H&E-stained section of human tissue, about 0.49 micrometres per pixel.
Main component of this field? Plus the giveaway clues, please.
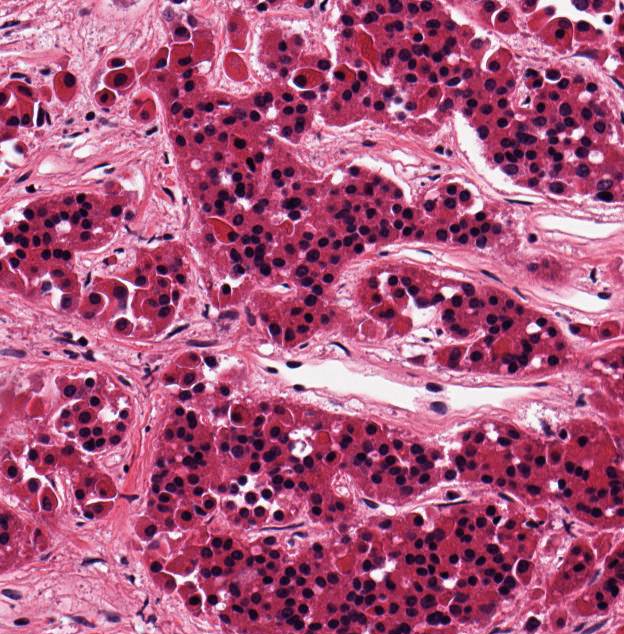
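Pars distalis of the pituitary. Solid nests and lobules throughout, divided by bands of fibrous stroma: pale pink collagen with scattered spindle-shaped nuclei. Nest cells: abundant, deeply eosinophilic cytoplasm; round, dark, fairly uniform nuclei.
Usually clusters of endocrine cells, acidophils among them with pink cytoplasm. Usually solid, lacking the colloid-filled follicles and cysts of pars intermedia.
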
